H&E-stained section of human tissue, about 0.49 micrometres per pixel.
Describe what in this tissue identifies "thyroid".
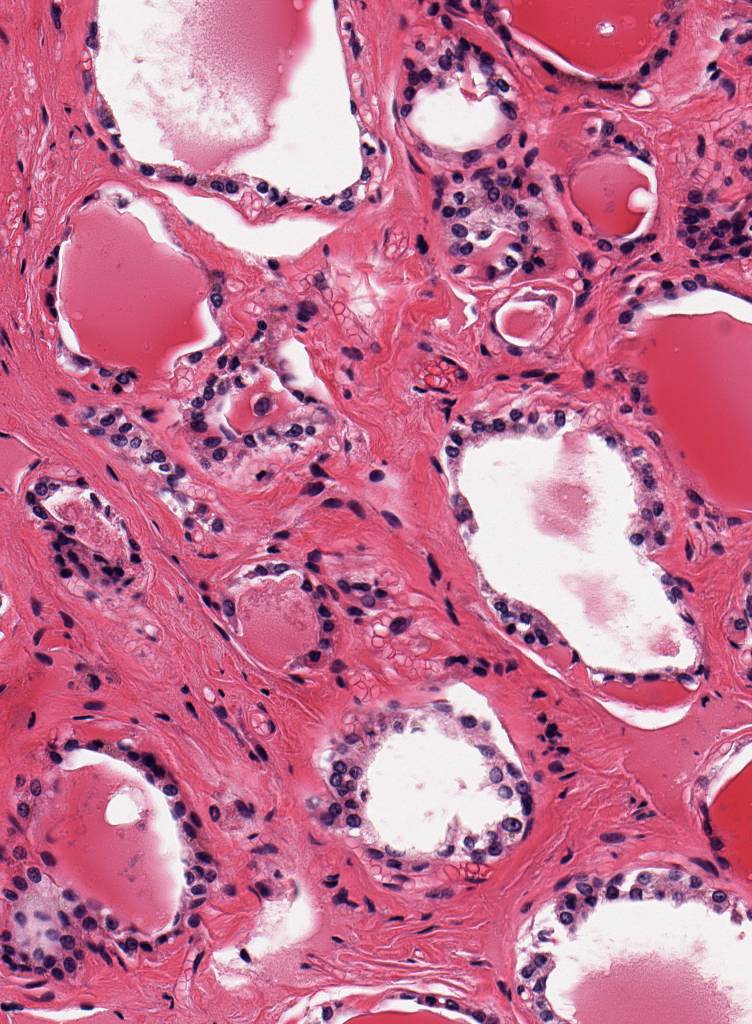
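In this thyroid, many rounded to irregular spaces of varying size fill the field, separated by bands of fibrous tissue.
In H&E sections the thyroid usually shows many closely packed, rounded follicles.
Rounded spaces fit this; irregular outlines and intervening fibrous bands do not.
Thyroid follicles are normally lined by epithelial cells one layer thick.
This lining is likewise a single layer.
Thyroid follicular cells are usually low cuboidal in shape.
Its cells, with round dark nuclei, range from flattened to cuboidal; the cuboidal ones come closest. The stroma is dense pink collagen with scattered elongated dark nuclei, and a small vessel packed with red blood cells lies near the centre.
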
